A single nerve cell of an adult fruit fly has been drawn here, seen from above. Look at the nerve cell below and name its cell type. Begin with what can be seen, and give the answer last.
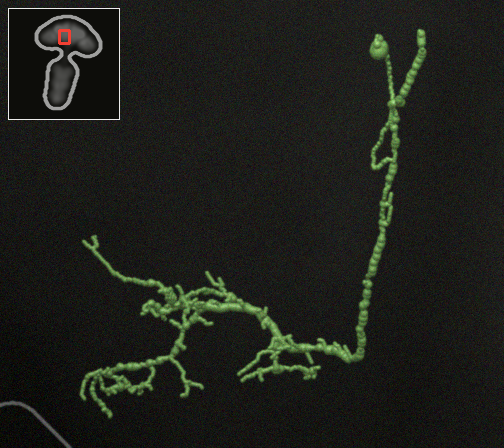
It is in the brain and does not reach the nerve cord. Dozens of branch ends can be seen. Its broad class is visual centrifugal neuron. The cell type is OCC02a.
